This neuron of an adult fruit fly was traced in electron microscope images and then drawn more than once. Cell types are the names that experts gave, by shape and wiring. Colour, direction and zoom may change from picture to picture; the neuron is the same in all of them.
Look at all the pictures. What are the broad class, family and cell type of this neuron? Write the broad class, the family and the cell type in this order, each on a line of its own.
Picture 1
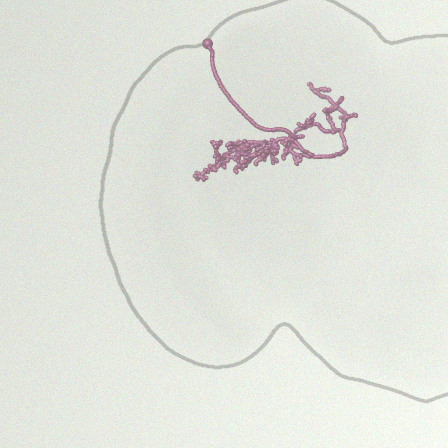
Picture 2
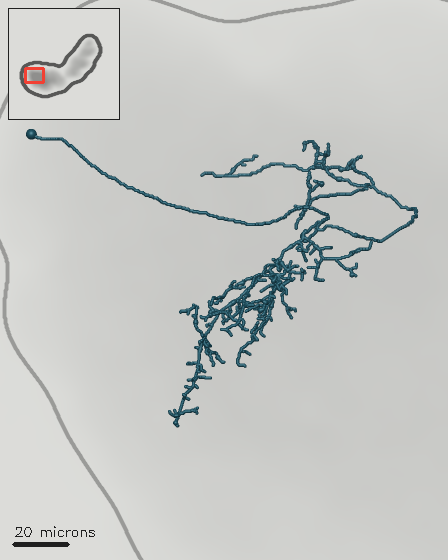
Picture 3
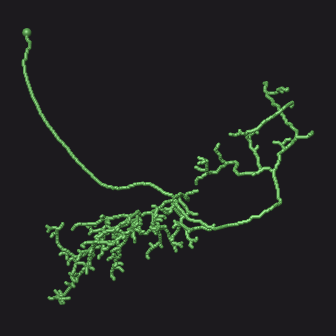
central-brain intrinsic neuron
hemilineage LHl4_posterior
PLP115_b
